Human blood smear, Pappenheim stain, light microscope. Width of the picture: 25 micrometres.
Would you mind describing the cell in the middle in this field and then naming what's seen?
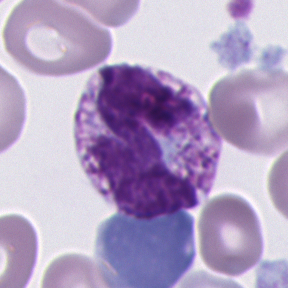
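Broad nuclear band, bent into an S-shape across the cell. Chromatin dark purple, coarsely clumped. Scattered dark purple granules in the cytoplasm, coarse and uneven in size. Basophil.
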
